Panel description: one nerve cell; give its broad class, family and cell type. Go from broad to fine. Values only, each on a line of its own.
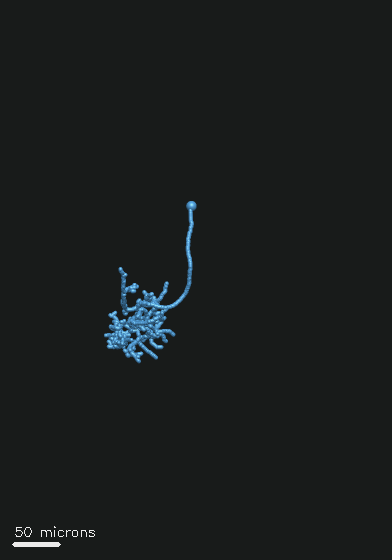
central-brain intrinsic neuron
hemilineage DM1_antero_ventral
PS118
